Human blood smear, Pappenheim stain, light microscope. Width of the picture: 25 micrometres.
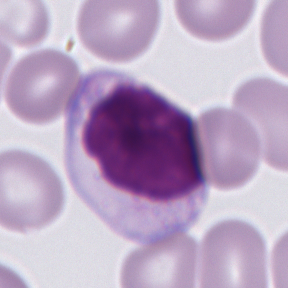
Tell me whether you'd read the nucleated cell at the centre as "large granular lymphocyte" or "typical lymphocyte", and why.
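It is a large granular lymphocyte. Fine purplish granules are scattered in its cytoplasm, most plentiful below the nucleus.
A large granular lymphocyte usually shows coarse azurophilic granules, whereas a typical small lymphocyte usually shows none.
The presence of granules sets this cell apart from a typical lymphocyte, although these granules look fine rather than coarse.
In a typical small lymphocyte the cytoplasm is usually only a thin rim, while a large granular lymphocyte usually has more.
Here the cytoplasm is very pale greyish-blue and forms a broad rim on the left and lower sides, which agrees. The cell is about 16 by 12 micrometres; the nucleus, about 12 by 9 micrometres, fills about 50% of its area and lies toward the upper right. The nucleus is a single unlobed mass, slightly flattened on the right, with dense dark purple chromatin and a few slightly paler patches.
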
